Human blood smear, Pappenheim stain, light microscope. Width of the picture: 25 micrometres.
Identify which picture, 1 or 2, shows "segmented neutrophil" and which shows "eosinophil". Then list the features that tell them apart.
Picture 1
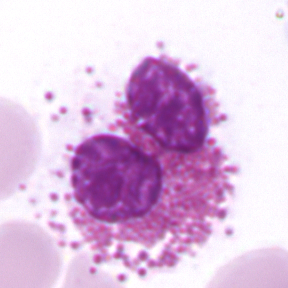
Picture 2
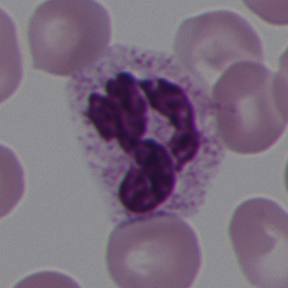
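To sort them first: the eosinophil is in picture 1, and the segmented neutrophil in picture 2. Nucleus: the eosinophil has two lobes, one to the upper right and the other to the lower left, while the segmented neutrophil's lobes form a rough ring around a central gap.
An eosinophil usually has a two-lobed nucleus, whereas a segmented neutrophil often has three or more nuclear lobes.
Chromatin: dense and dark purple in both, coarsely clumped in the neutrophil, and neither shows nucleoli. Granules: the eosinophil is packed with many coarse, round, reddish-pink granules, most crowded below and to the right of the lobes, while the neutrophil has many fine, small violet-pink granules scattered throughout.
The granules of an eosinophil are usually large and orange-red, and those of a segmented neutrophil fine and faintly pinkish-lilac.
Cytoplasm: in the neutrophil it forms a moderate, pale pinkish-lilac rim. Outline: the neutrophil is roughly rounded but somewhat irregular, with a slightly ragged edge, whereas the eosinophil has no sharp margin, and loose granules lie scattered beyond its main cluster.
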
